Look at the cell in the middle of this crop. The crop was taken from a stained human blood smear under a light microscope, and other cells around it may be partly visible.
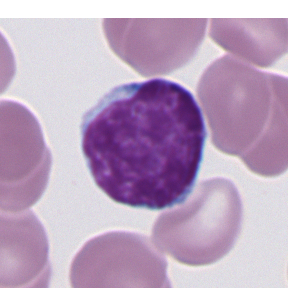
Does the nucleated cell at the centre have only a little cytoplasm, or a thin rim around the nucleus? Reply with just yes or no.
Yes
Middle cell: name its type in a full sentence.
The centered cell in this crop is a typical lymphocyte.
